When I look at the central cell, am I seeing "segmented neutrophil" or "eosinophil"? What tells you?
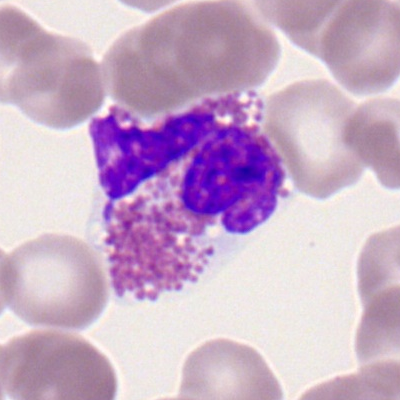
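This is an eosinophil. Its cytoplasm is packed with round, evenly sized orange-pink granules, crowded most densely in the lower left of the cell.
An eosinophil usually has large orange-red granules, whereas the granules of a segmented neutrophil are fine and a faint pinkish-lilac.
The nucleus is split into separate lobes instead of forming one mass.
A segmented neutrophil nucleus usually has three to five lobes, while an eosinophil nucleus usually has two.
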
